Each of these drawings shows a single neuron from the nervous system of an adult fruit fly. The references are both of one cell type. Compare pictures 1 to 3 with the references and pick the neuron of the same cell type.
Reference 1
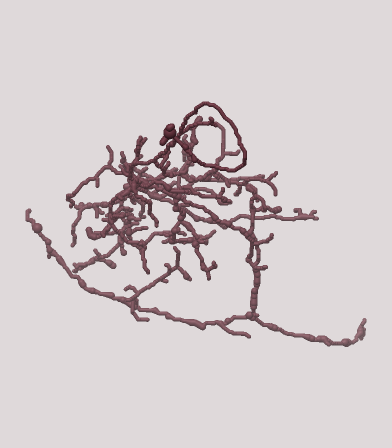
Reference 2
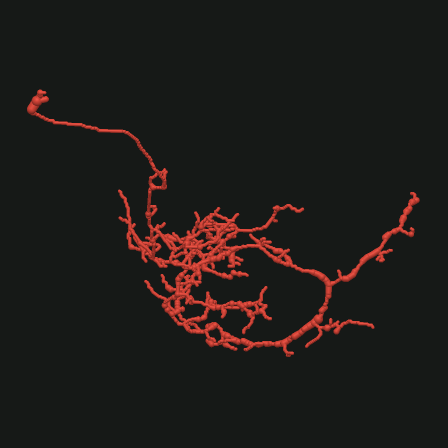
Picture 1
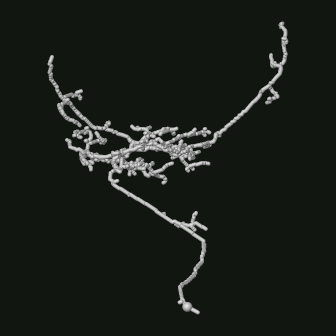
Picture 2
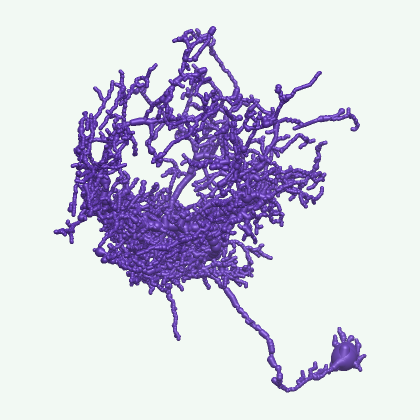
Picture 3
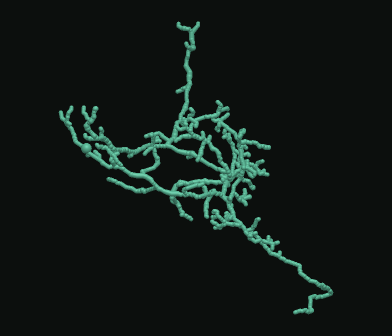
3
